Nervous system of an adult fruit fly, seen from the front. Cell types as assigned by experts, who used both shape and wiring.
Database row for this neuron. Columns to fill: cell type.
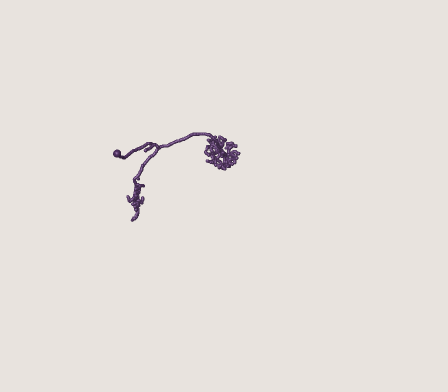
ER1_b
